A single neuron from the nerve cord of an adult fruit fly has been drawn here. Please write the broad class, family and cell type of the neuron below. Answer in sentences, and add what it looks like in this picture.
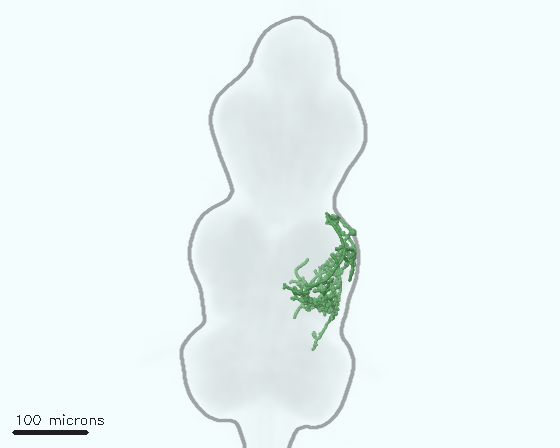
Its broad class is nerve-cord intrinsic neuron. Its family is hemilineage 19A. The cell type is IN19A043. By the scale bar it is about 190 microns tall in this view. As drawn here it is taller than it is wide.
